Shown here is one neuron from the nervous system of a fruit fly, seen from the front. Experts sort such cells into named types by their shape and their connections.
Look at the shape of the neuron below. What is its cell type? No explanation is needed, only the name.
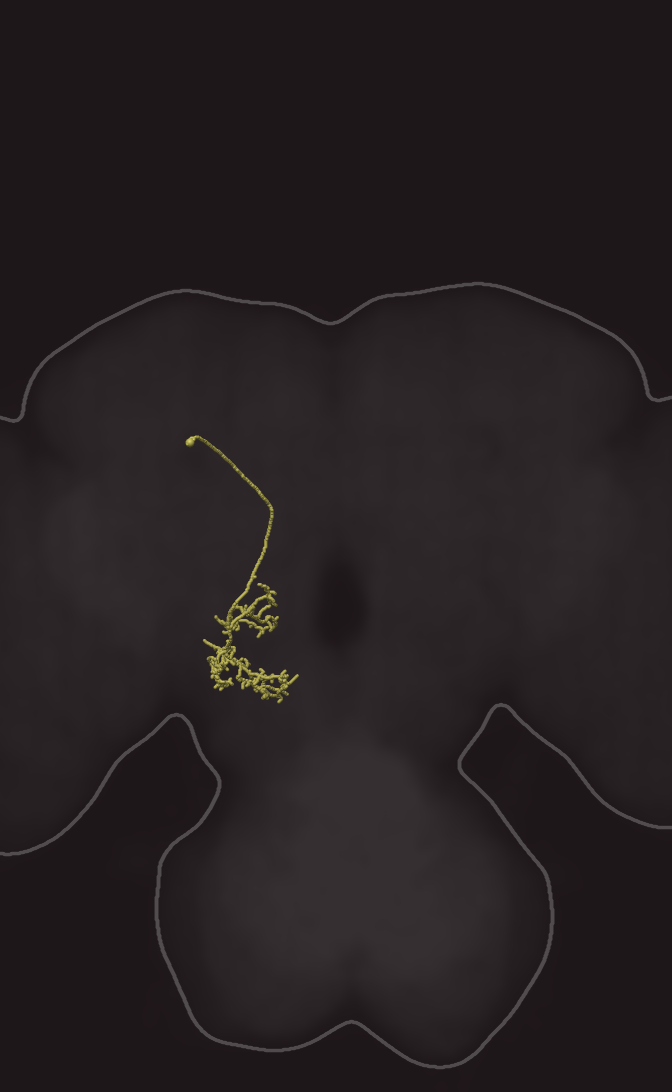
SAD005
